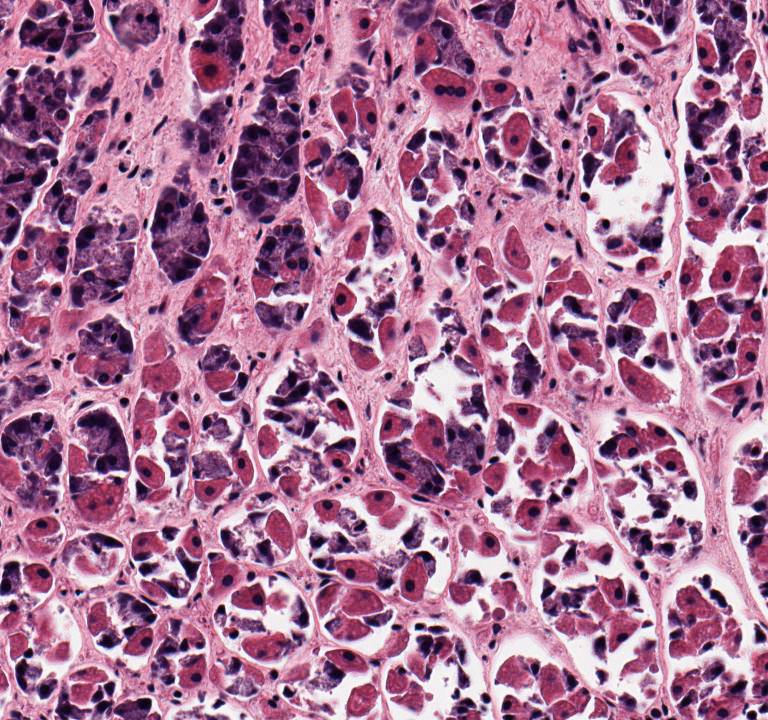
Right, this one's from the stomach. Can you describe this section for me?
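Rounded nests of cells throughout, separated by thin pink fibrous septa. Dark purple cells most crowded upper left. Septa carry scattered small dark elongated nuclei. No glandular lumens or fat cells anywhere in the field.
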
